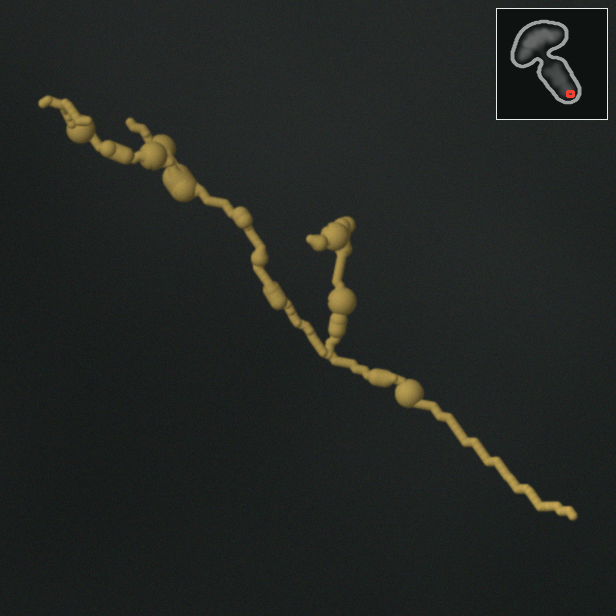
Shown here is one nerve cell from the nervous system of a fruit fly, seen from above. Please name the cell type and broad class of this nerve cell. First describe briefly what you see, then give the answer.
It is in the nerve cord and does not reach the brain. The drawing shows no cell body. It has a dozen or fewer branch ends. Its cell type is SNxx33. This is a sensory neuron entering the nerve cord.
